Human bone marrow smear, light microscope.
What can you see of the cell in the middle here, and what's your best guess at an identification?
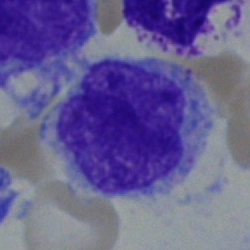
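Look first at the outline: it is roughly round to oval. The nucleus lies toward the left, so a wider rim of cytoplasm shows on the right. Its chromatin looks finely granular rather than coarsely clumped. Up at the top right sits a different cell, one with coarse purple granules. The cell we have been studying is a monocyte.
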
